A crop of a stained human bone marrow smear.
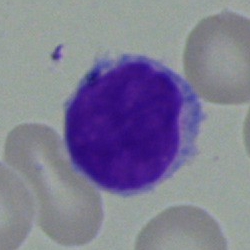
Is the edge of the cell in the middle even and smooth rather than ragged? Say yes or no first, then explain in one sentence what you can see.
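No. Small ragged projections of cytoplasm stick out along the right edge.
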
